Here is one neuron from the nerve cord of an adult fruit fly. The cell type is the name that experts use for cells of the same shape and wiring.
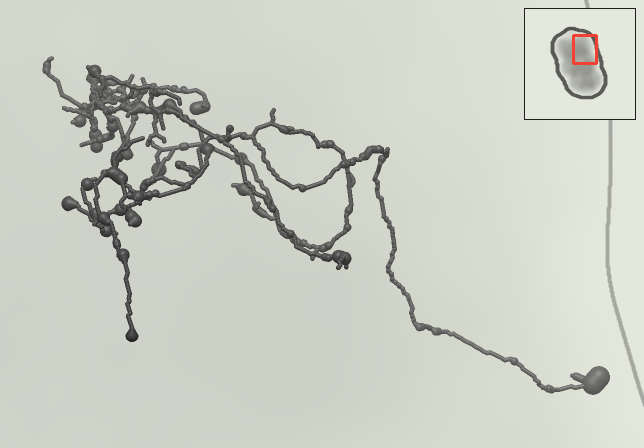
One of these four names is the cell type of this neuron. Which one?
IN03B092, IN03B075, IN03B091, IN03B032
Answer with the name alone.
IN03B092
